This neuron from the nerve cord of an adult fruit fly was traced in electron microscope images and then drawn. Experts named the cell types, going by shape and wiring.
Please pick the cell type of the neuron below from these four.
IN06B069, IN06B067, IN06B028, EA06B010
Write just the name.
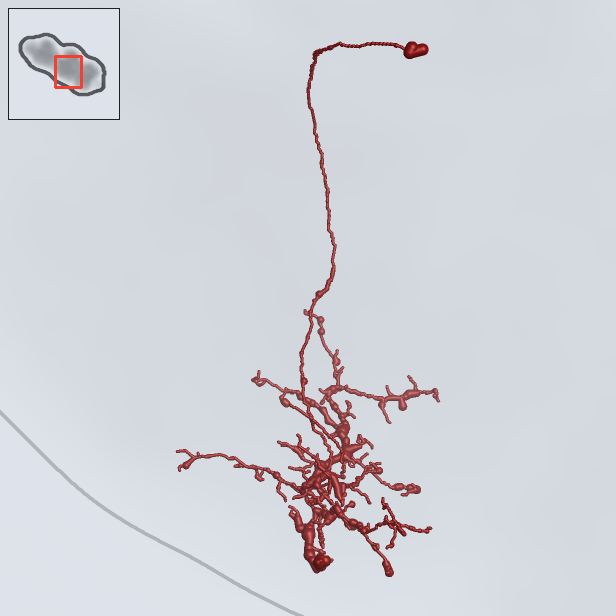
IN06B069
